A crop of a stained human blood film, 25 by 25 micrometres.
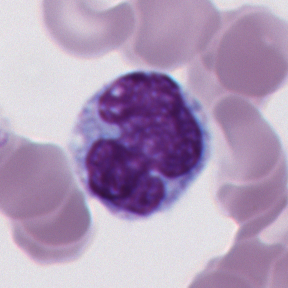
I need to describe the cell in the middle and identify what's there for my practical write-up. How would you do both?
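The cell measures about 13 micrometres across. Its nucleus, about 12 by 10 micrometres, fills about 80% of the cell's area and has a deep notch on its left side. The chromatin is dark purple and coarsely clumped. The cytoplasm is pale greyish-blue and forms a narrow rim that is widest on the left. The cell is a monocyte.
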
